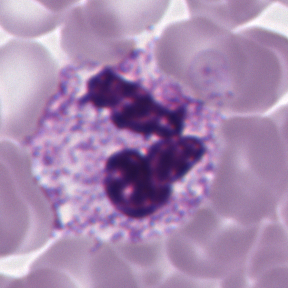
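A segmented neutrophil: see how the cell is roughly round, its border finely ragged and uneven. Its nucleus is divided into several separate lobes, with dark purple, densely clumped chromatin. Notice that the nucleus lies toward the right, leaving a wider band of cytoplasm on the left.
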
